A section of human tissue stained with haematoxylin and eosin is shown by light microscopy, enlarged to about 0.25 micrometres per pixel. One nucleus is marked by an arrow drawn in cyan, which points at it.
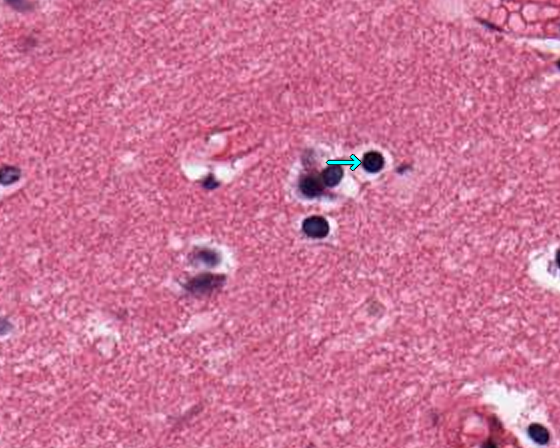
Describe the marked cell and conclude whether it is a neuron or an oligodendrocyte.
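The nucleus is round with a smooth outline and is stained dark and evenly throughout, with no visible internal detail. The nucleus is surrounded by a narrow clear, unstained rim, and no distinct pink cytoplasm can be made out around it. Its nucleus is about the same size as the round dark nucleus lying just below the group, and similar to the dark nuclei immediately to its left. It sits just to the right of a small cluster of other dark nuclei, and this group lies within the finely textured pink background tissue. The marked nucleus belongs to an oligodendrocyte.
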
